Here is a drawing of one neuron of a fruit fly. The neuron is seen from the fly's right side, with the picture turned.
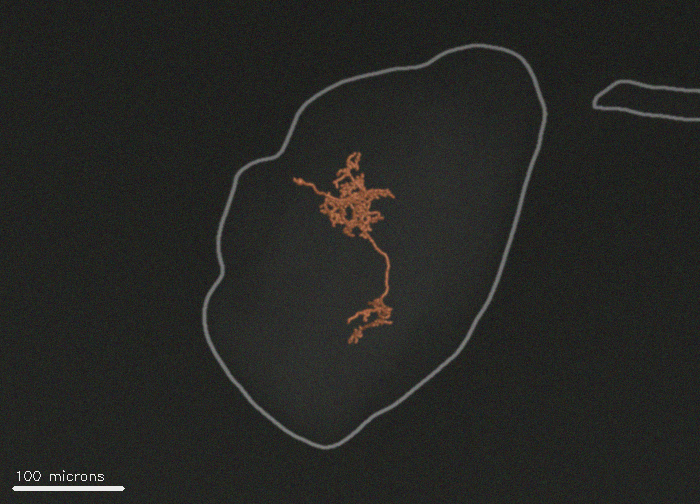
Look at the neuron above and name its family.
hemilineage VESa2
